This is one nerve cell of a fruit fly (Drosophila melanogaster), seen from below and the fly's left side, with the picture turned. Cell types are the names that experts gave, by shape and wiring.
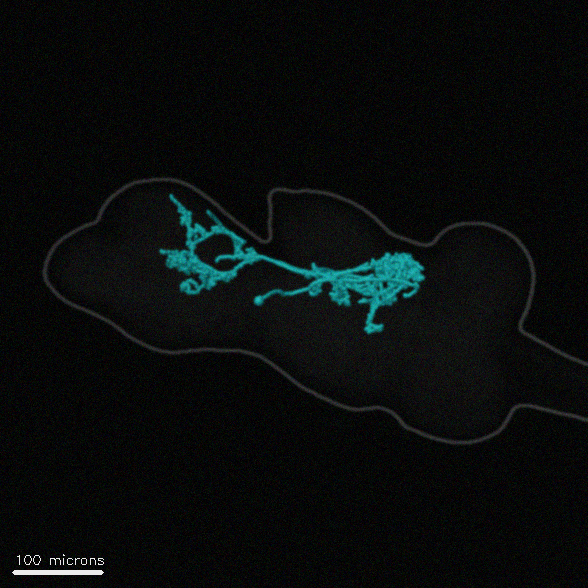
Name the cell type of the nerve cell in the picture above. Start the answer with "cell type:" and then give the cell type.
cell type: INXXX042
